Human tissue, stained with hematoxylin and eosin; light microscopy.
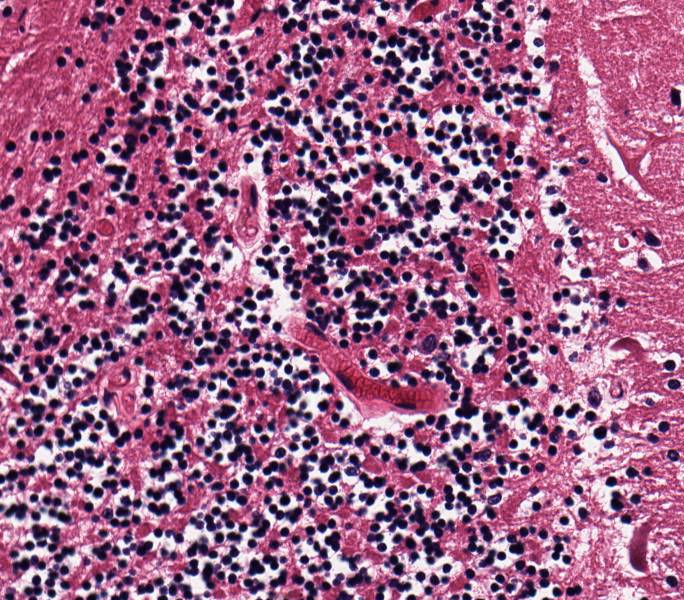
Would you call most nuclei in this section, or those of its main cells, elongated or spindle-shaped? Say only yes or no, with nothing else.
No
